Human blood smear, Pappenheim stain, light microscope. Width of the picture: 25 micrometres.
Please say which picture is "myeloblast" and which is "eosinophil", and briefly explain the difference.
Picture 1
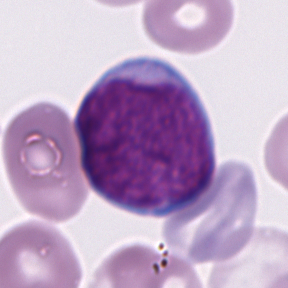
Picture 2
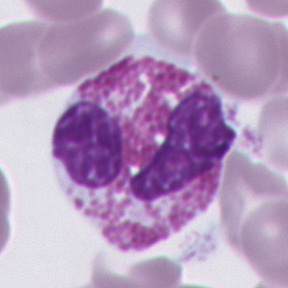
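Picture 1 shows the myeloblast, and picture 2 the eosinophil. Looking at the cytoplasm first, the difference is plain: in picture 1 it forms only a thin rim around the nucleus with no granules visible, while in picture 2 it is packed with coarse, round, reddish-pink granules that fill the space all around the nucleus, even between its two lobes.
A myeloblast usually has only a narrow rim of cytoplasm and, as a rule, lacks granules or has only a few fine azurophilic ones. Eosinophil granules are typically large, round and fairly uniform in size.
Then the nucleus: in the eosinophil it is divided into two large lobes, one on the left and one on the right, staining dark purple with dense chromatin and showing no nucleoli.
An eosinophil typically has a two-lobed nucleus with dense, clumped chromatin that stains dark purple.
The myeloblast's nucleus measures about 12 micrometres across. The outlines are closer: the myeloblast is round and smooth with no projections on its surface, and the eosinophil is roughly round.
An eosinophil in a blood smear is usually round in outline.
In picture 1, red cells touch the myeloblast on its left and lower right sides.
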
